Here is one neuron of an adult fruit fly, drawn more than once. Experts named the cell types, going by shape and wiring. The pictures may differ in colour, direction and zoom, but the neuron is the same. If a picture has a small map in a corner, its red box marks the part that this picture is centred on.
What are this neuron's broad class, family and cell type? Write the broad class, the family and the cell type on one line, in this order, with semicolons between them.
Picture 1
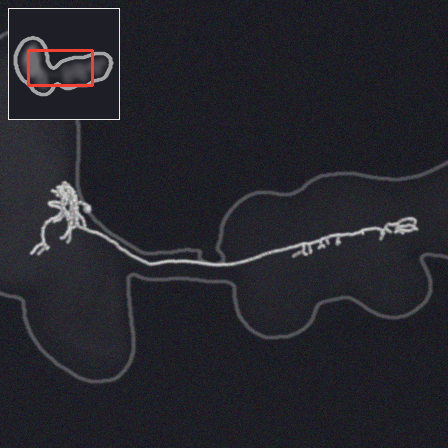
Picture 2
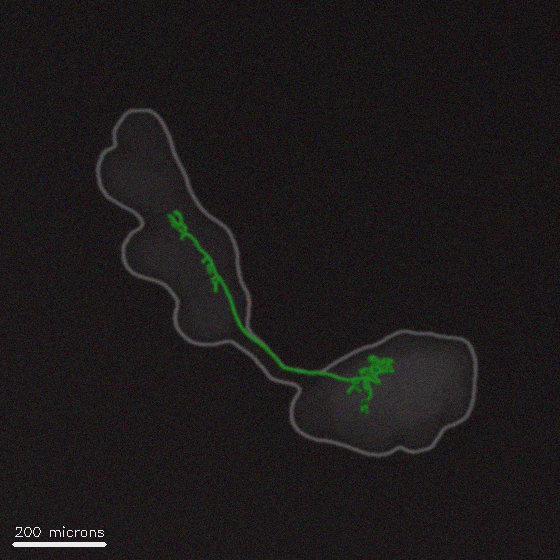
descending neuron; DNpe; DNpe014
